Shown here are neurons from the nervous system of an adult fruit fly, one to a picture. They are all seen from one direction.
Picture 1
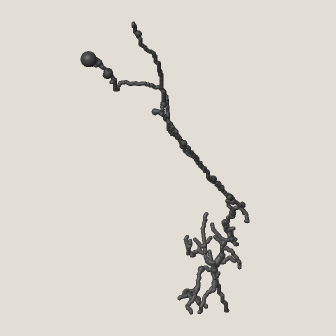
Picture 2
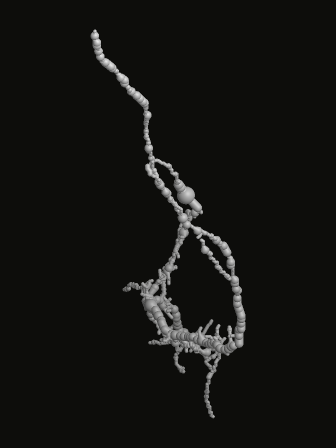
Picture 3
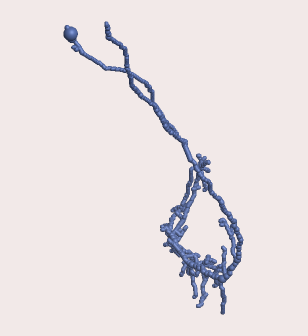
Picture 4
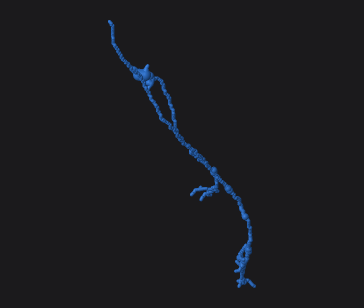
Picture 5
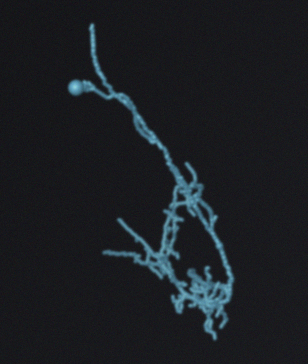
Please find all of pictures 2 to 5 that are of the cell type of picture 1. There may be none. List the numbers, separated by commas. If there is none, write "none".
4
